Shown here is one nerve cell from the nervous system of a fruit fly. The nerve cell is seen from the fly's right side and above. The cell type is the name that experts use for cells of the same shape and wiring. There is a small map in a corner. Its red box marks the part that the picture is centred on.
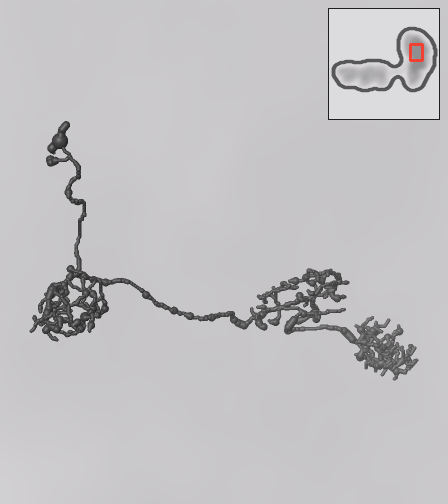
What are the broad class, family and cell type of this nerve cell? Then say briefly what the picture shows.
This is a central-brain intrinsic neuron. The name of its family is class CX. It is of cell type PFNd. The cell body can be seen at the upper left of the picture. The picture shows dozens of branch ends.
